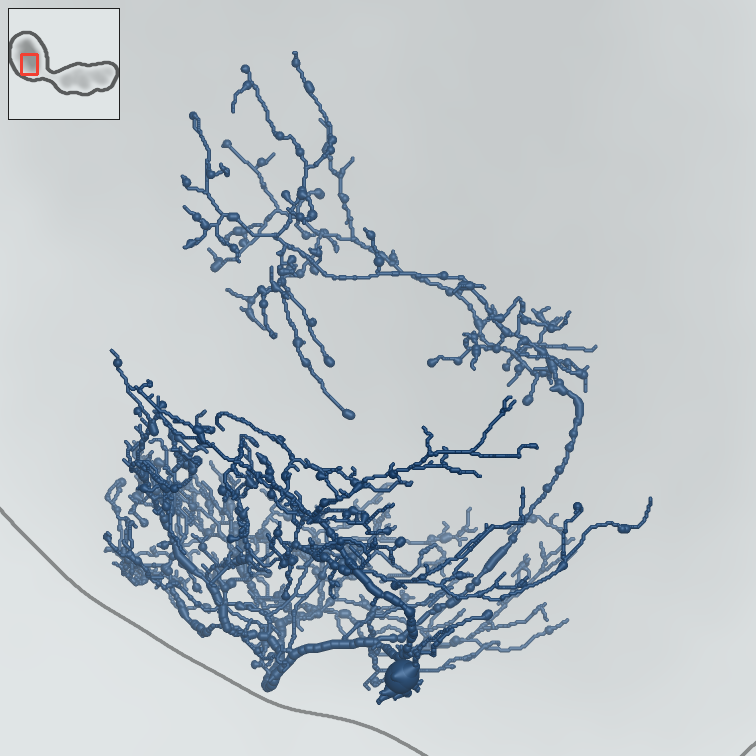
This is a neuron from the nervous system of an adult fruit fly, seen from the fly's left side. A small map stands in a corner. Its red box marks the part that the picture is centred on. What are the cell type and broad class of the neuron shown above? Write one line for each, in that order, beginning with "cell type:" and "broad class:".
cell type: GNG505
broad class: central-brain intrinsic neuron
